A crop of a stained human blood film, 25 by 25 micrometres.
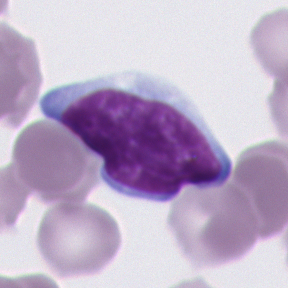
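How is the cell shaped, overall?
Elongated from side to side, and the outline is irregular and angular.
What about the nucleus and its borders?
It is elongated as well, with uneven, notched upper and lower borders.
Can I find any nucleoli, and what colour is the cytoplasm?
No distinct nucleoli that I can see; the cytoplasm is pale blue.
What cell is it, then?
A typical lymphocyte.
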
